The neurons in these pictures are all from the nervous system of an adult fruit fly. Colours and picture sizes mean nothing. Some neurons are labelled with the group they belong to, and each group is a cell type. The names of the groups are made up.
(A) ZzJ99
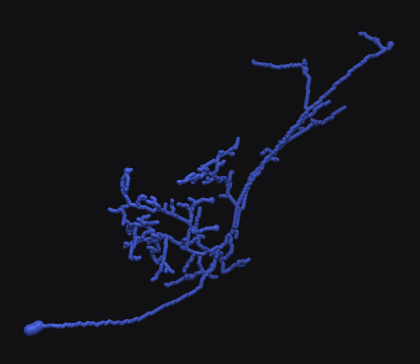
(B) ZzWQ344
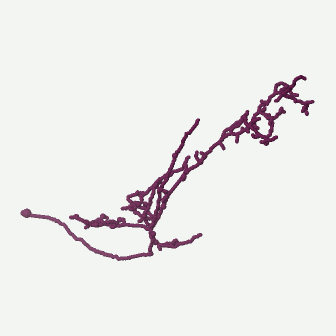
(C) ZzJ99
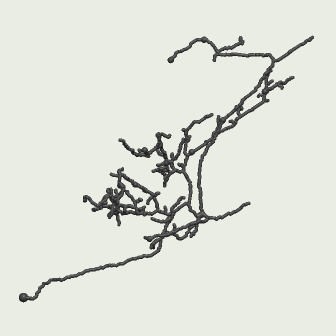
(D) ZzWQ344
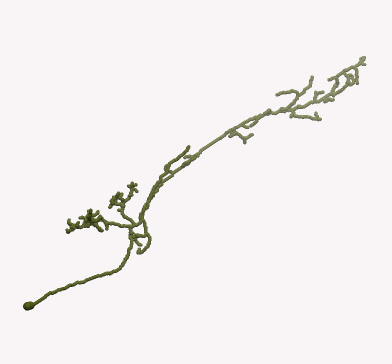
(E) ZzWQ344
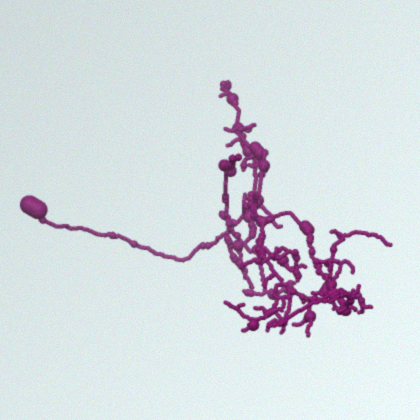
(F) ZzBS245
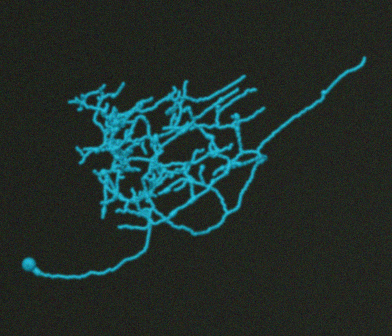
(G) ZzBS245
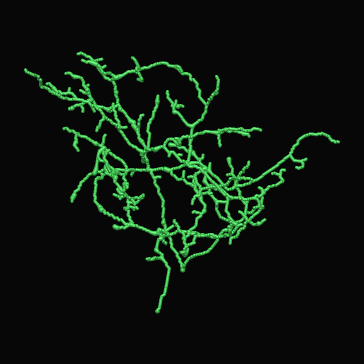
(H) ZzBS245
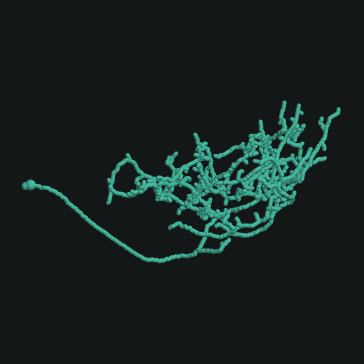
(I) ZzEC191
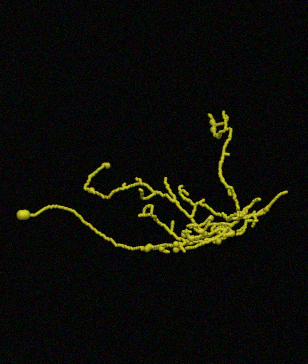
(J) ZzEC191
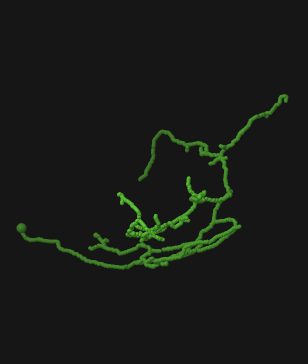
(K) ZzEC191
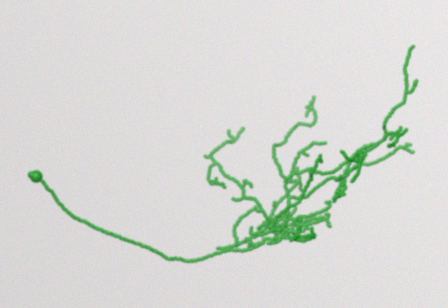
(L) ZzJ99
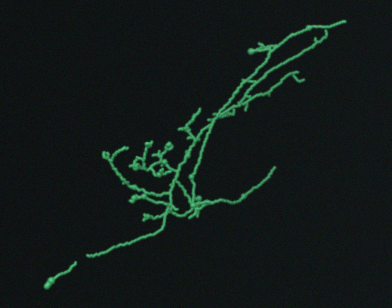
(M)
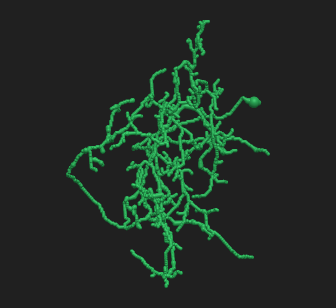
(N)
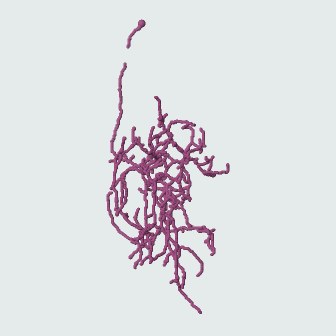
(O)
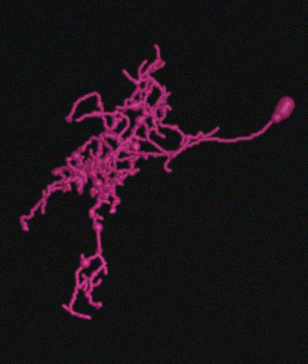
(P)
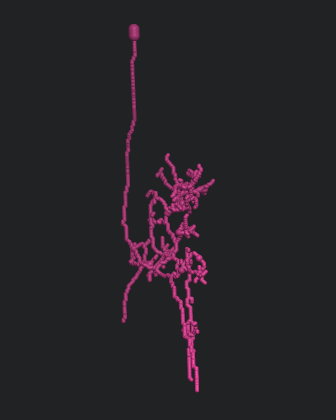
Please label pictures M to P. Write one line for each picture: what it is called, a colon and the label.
M: ZzBS245
N: ZzBS245
O: ZzWQ344
P: ZzJ99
